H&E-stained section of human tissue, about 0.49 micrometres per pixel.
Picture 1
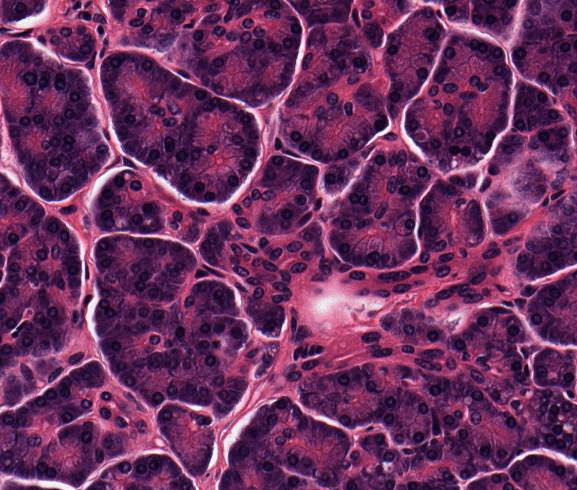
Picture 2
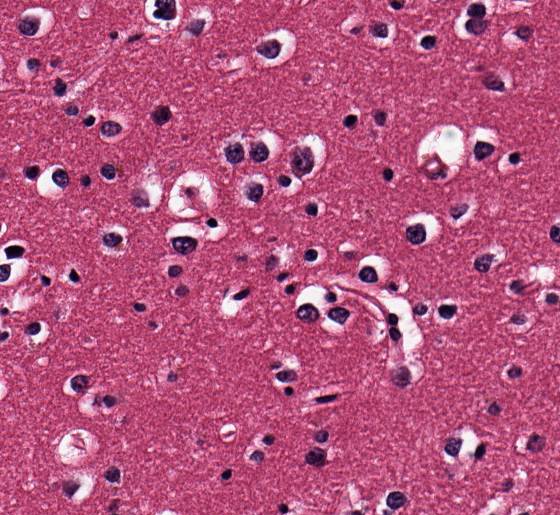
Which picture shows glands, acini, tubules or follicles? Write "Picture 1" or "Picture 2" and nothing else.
Picture 1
